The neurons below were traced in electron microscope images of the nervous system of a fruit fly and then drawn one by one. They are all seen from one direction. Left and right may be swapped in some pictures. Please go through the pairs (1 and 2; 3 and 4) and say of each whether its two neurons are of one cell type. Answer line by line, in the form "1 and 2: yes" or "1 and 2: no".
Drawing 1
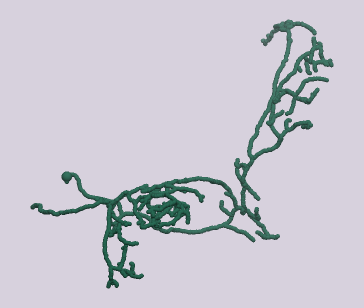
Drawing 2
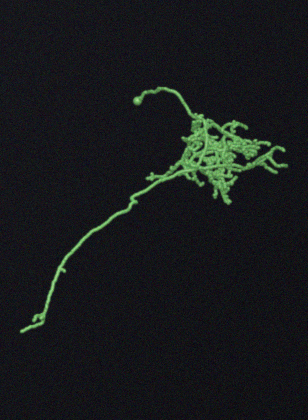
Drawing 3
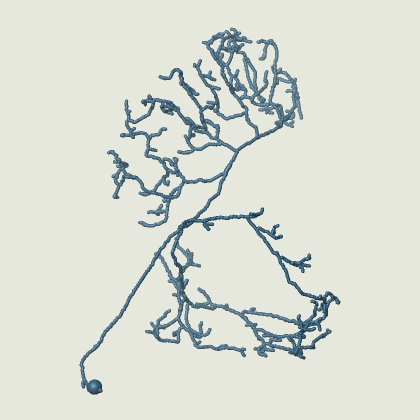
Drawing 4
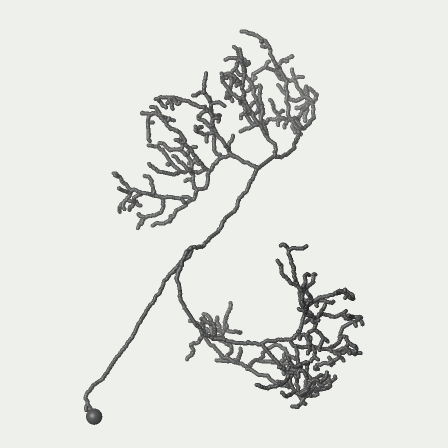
1 and 2: no
3 and 4: yes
